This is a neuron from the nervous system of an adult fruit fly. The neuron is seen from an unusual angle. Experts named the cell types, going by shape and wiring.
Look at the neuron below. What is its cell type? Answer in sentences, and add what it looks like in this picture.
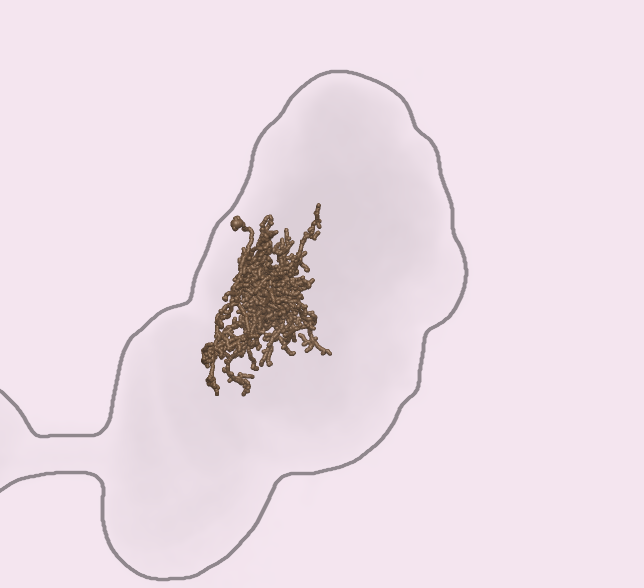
The cell type is PS307. This is a central-brain intrinsic neuron. As drawn here it is taller than it is wide.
